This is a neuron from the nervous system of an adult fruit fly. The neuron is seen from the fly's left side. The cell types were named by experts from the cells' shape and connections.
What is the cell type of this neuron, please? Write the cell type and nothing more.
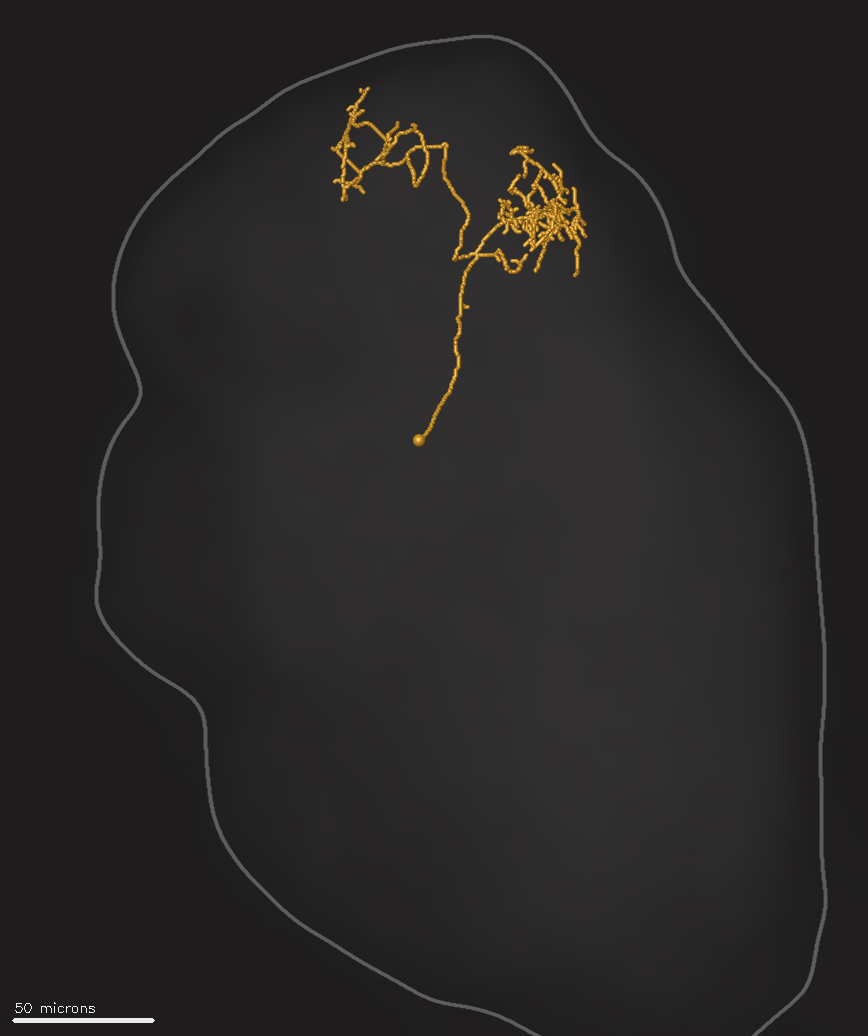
LHAV2k10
